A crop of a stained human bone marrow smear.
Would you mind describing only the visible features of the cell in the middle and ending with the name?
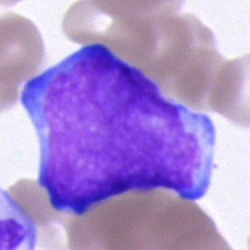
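The outline is irregular and angular, with several blunt corners instead of a smooth round contour. The nucleus occupies most of the cell and follows its angular shape. Chromatin is finely granular and evenly distributed, lacking coarse dark clumps. Scant cytoplasm forms only a thin deep blue rim around the nucleus. The cell is a blast.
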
